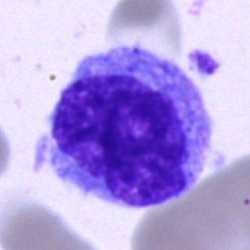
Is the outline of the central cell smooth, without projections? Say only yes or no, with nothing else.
No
